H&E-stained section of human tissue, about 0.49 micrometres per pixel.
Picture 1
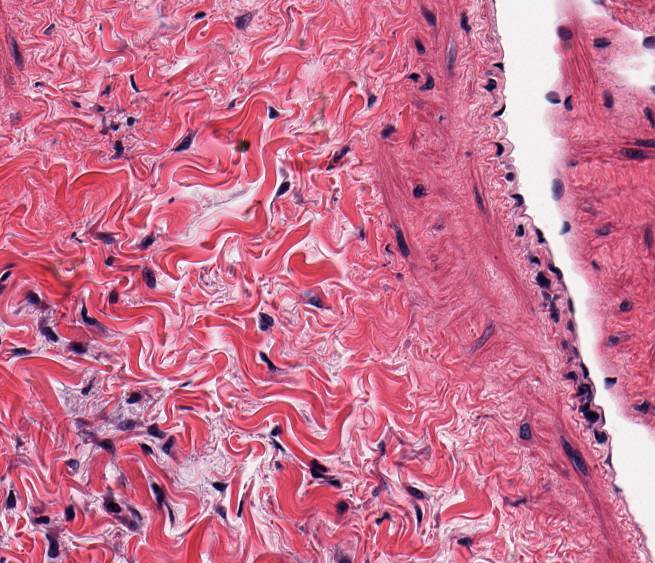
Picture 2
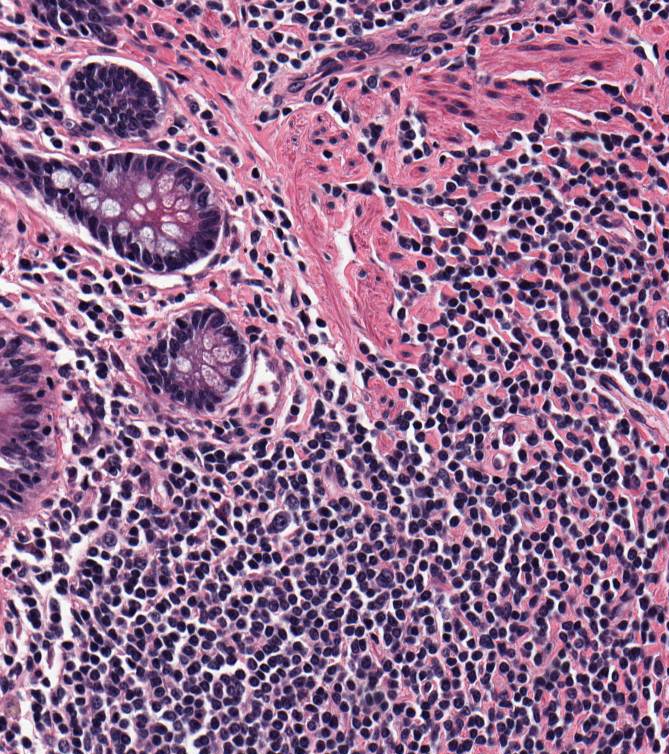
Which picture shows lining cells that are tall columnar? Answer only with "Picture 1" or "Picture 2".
Picture 2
